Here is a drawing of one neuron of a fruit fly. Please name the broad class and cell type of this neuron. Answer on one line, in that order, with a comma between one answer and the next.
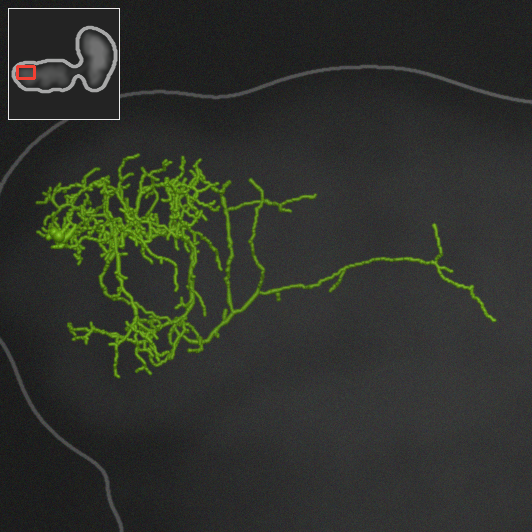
nerve-cord intrinsic neuron, INXXX257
